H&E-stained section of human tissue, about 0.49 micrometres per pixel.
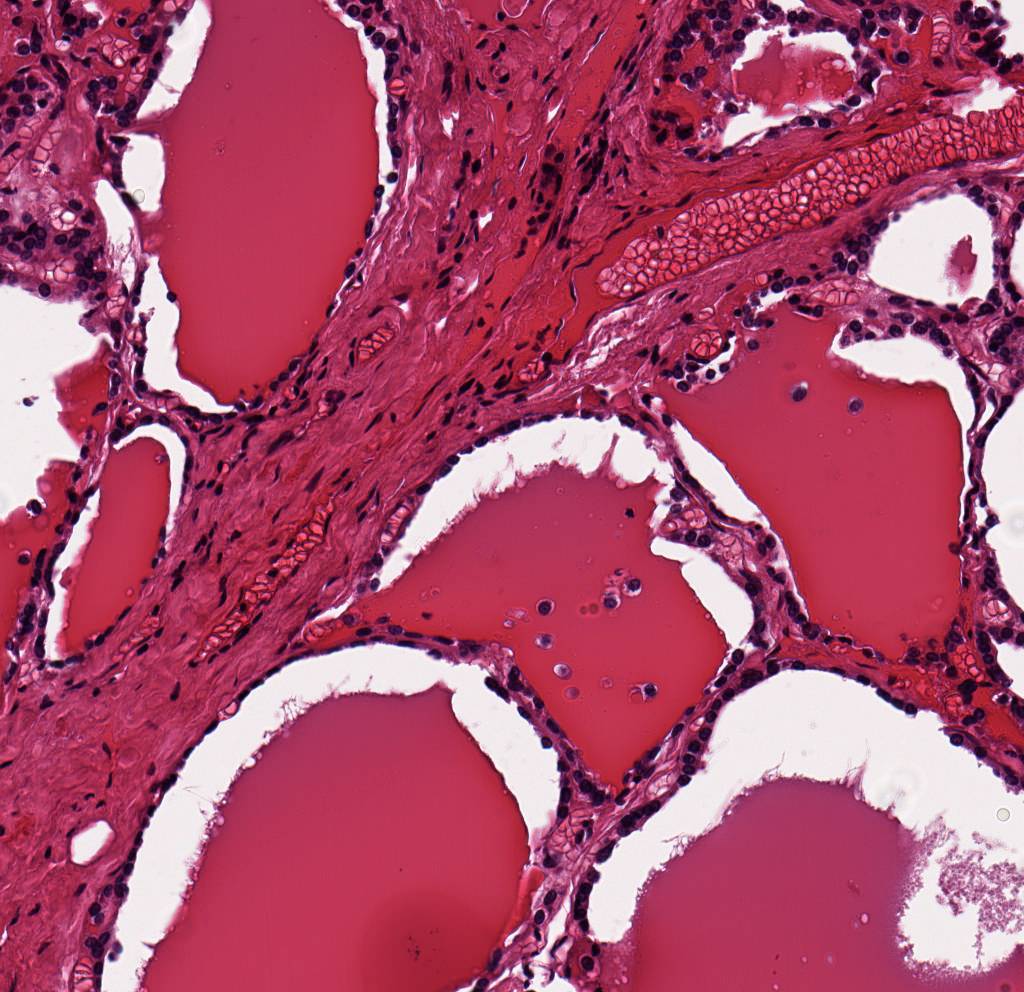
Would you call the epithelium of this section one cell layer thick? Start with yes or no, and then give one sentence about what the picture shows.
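Yes. Each unit is lined by a single layer of flattened to low cuboidal cells with small dark round nuclei.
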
